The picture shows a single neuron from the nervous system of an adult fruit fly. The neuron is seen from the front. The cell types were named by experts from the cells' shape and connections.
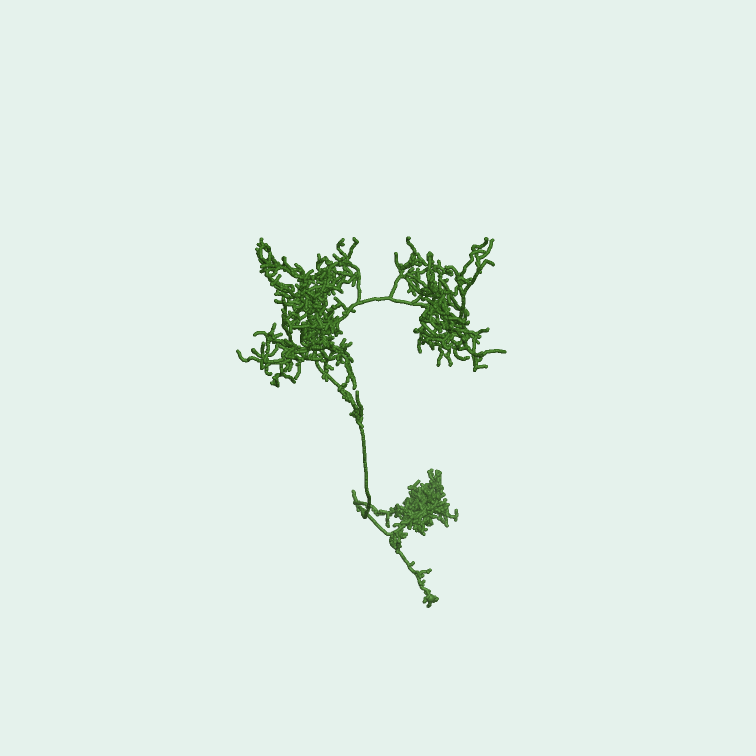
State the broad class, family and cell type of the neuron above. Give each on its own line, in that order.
ascending neuron
hemilineage 06B
AN06B009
